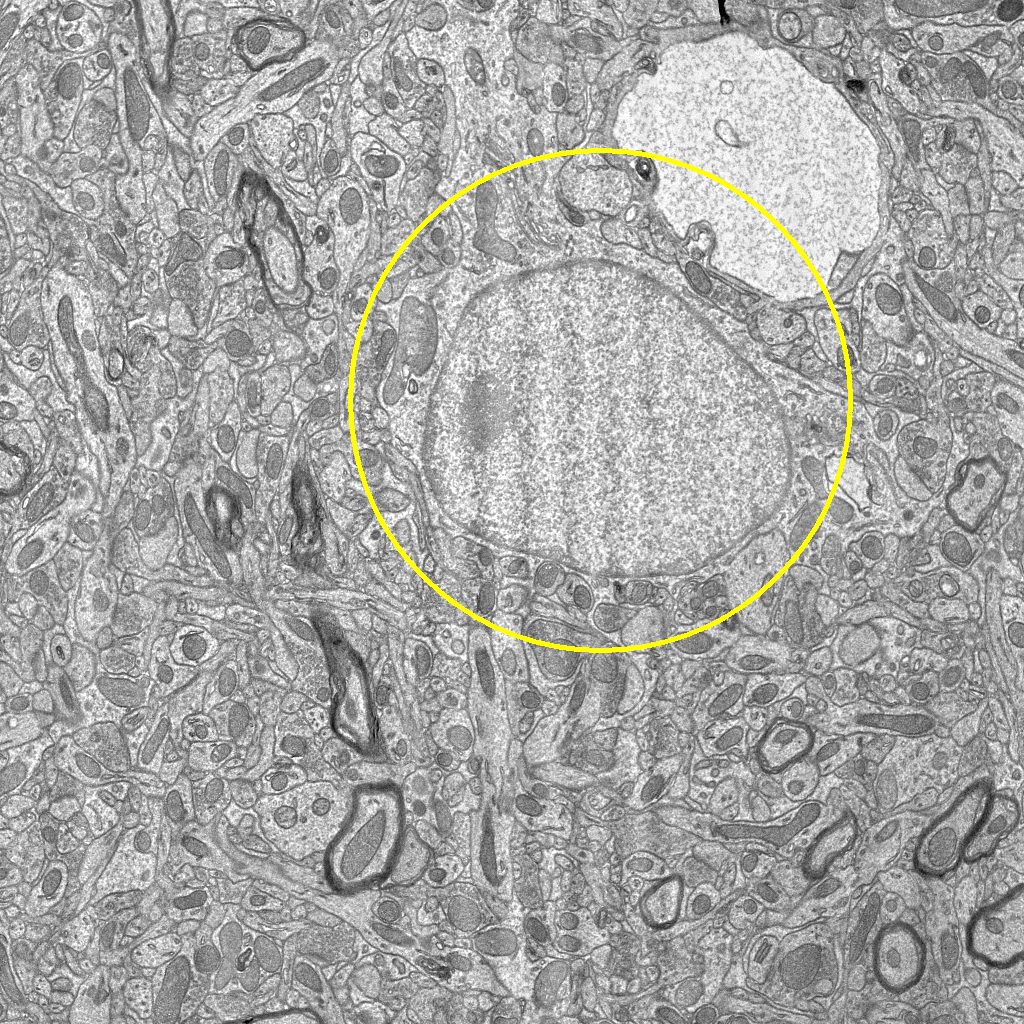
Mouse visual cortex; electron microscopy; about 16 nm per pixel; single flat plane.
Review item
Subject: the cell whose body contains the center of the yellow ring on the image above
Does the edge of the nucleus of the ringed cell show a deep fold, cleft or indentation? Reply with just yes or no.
No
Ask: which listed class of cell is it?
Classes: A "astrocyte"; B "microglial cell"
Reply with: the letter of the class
A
